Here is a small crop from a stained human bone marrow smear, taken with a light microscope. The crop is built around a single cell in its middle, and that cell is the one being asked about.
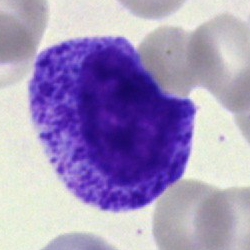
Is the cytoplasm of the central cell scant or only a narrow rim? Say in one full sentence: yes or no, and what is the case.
No, around the nucleus lies a wide area of cytoplasm.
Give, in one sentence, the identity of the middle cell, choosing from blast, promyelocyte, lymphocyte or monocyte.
Of the cells in this crop, the central one is a promyelocyte.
